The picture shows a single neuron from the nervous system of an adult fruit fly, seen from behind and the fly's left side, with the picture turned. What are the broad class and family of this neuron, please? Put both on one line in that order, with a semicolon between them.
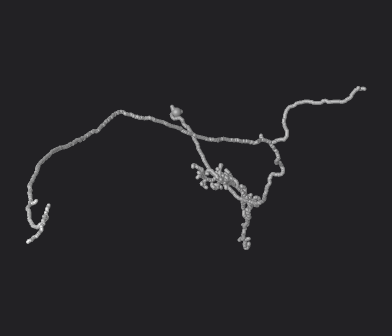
descending neuron; hemilineage LB6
